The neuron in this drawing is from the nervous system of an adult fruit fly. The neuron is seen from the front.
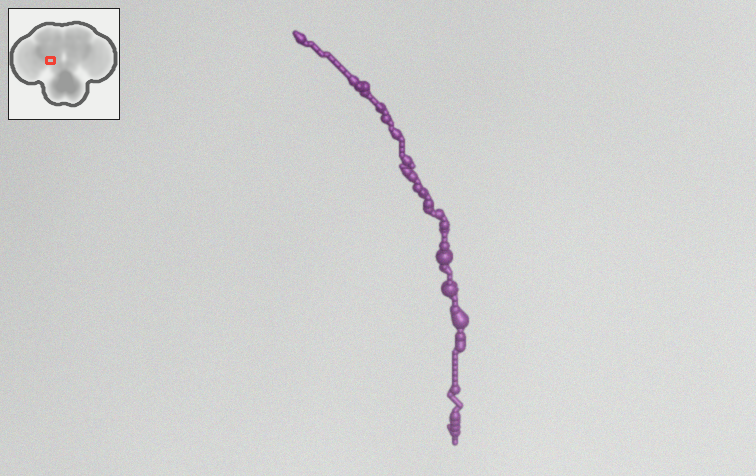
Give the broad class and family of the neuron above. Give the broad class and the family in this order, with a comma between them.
sensory neuron entering the brain, class mechanosensory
